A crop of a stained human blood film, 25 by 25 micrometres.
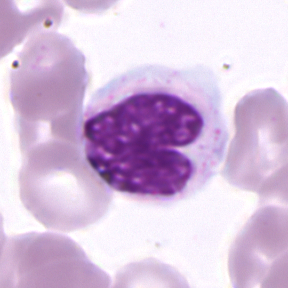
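Band neutrophil, stained peripheral blood smear. Cell outline round and smooth. Nucleus about 10 micrometres across. Chromatin dark purple and clumped, small pale gaps between clumps. Cytoplasmic rim wider on right of nucleus than on left. Sparse fine pink granules scattered through cytoplasm.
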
